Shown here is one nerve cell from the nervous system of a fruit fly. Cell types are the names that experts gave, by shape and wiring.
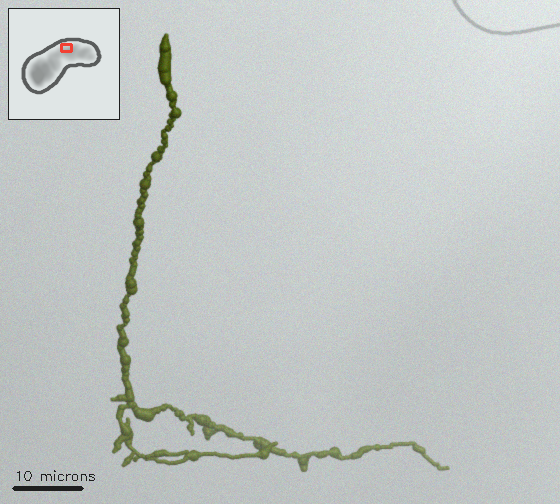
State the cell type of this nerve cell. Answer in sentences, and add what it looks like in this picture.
It is of cell type SNpp40. It is a sensory neuron entering the nerve cord. No cell body is drawn. From top to bottom in the picture it spans about 65 microns. It has a dozen or fewer branch ends.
